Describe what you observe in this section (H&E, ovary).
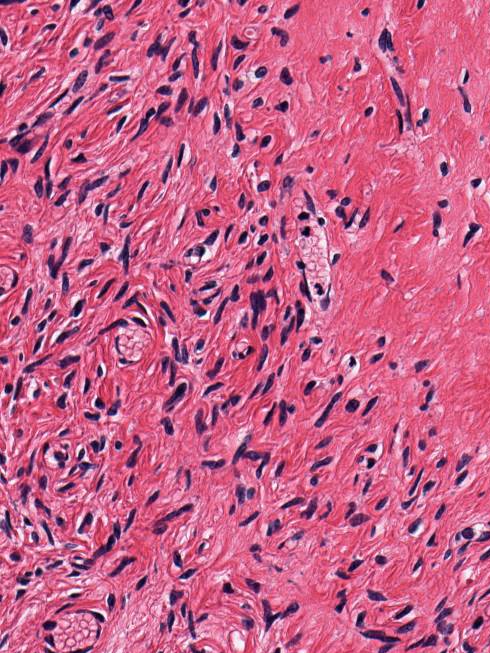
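Short, interlacing bundles of spindle cells run across the left and middle of the field. Their nuclei are mostly elongated, slender and darkly stained. Cytoplasm is scant, and the cell borders blend into the surrounding pink fibres. Throughout the field, bright pink collagen fibres fill the spaces between the cells.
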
